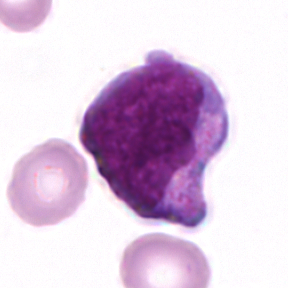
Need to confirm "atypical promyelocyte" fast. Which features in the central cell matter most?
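In this atypical promyelocyte, the nucleus fills most of the cell and lies toward the left side. The cytoplasm forms a narrow crescent along the right side of the nucleus and holds fine pinkish-purple granules. A small rounded knob protrudes from the top edge of the cell.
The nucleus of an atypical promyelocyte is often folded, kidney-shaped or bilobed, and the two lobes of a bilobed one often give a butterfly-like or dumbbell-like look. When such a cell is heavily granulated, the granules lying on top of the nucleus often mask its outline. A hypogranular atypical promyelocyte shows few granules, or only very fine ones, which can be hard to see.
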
